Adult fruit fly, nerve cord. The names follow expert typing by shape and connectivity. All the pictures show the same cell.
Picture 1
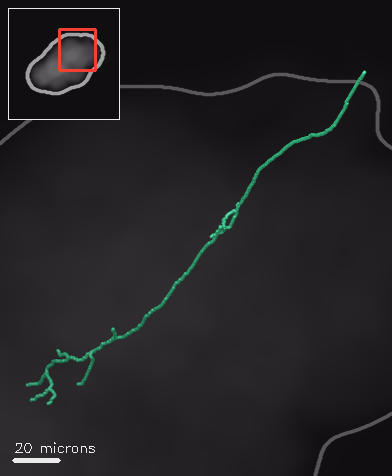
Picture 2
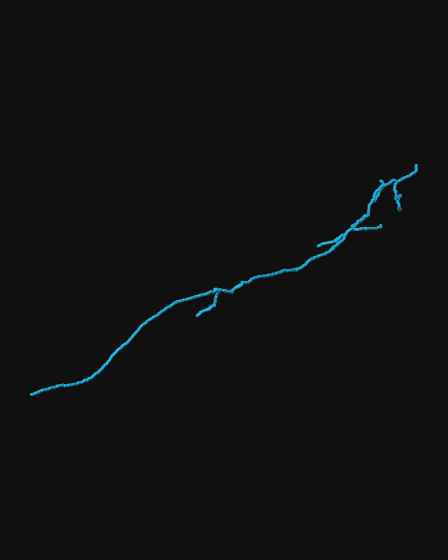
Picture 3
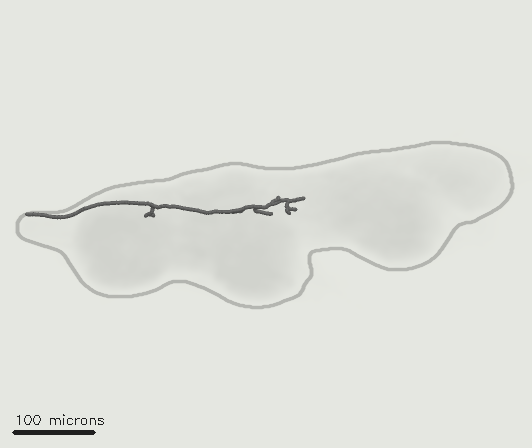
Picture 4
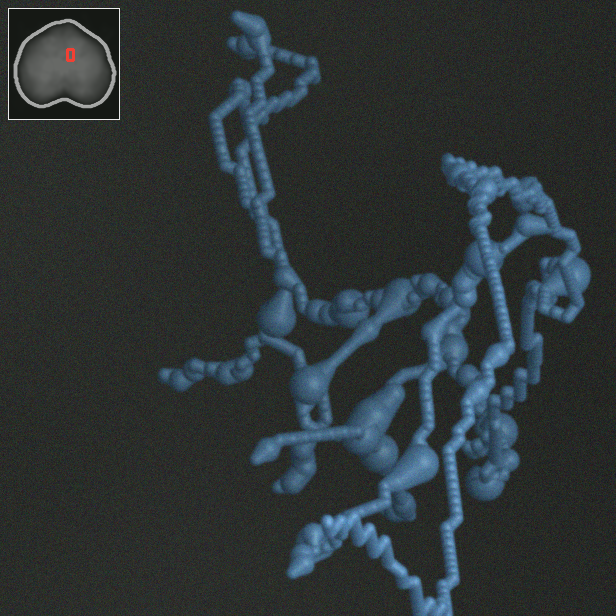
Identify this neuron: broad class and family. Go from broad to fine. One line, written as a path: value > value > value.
descending neuron > hemilineage LB6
